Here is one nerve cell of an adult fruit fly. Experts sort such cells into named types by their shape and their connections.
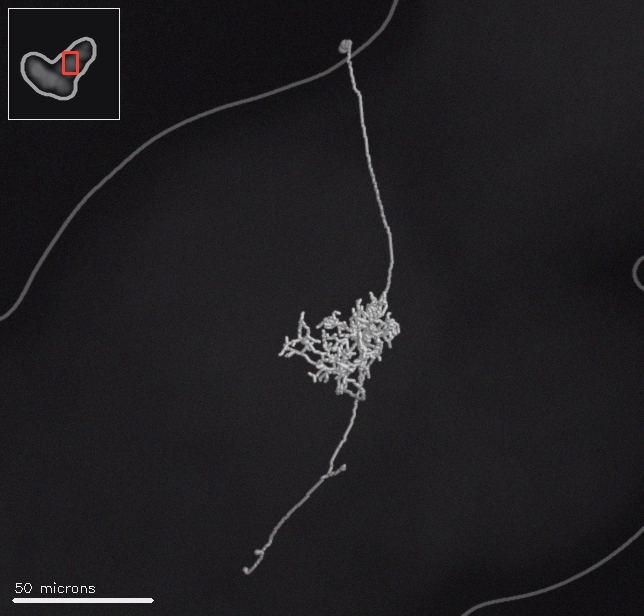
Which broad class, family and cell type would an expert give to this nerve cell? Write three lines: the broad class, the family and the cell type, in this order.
nerve-cord intrinsic neuron
hemilineage 23B
IN23B081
